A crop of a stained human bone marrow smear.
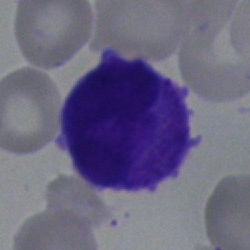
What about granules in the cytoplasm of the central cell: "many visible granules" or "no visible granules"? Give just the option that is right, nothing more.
No visible granules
